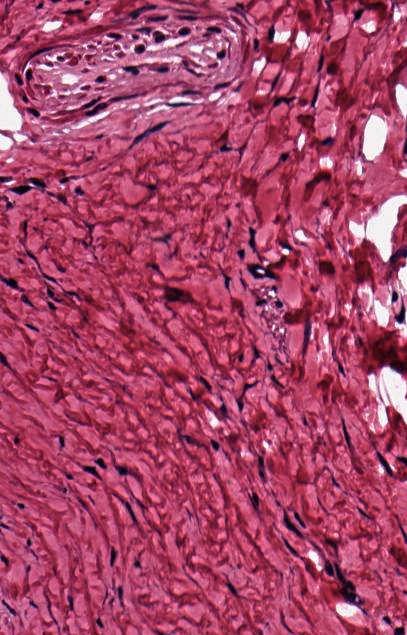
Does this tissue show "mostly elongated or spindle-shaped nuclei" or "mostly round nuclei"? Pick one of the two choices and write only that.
Mostly elongated or spindle-shaped nuclei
